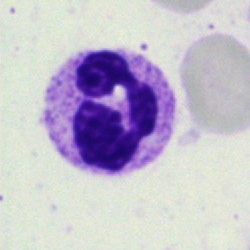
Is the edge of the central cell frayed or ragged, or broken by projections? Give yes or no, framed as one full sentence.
No, there are no projections, blebs or tags; the cell's outline is smooth.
